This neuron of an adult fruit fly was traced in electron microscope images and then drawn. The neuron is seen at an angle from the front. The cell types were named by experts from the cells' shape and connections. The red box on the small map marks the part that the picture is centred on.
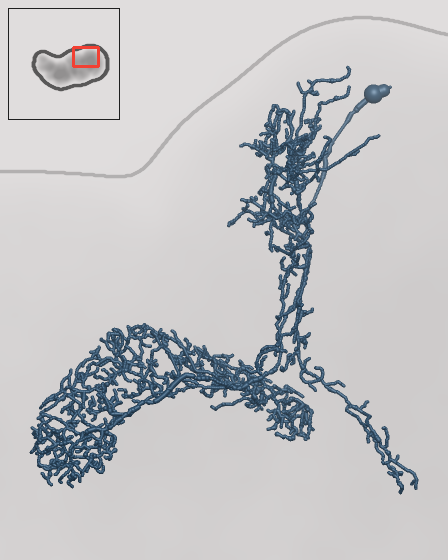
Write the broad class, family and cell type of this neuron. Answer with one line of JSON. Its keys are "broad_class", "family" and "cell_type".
{"broad_class": "central-brain intrinsic neuron", "family": "hemilineage DL1_dorsal", "cell_type": "FB6H"}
